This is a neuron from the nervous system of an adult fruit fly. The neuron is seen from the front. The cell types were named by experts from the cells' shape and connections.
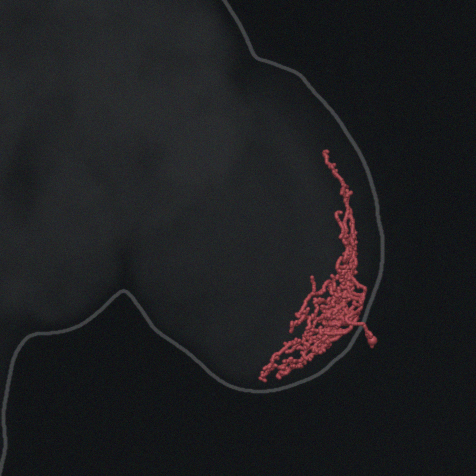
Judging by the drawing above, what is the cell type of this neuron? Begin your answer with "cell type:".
cell type: Dm20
